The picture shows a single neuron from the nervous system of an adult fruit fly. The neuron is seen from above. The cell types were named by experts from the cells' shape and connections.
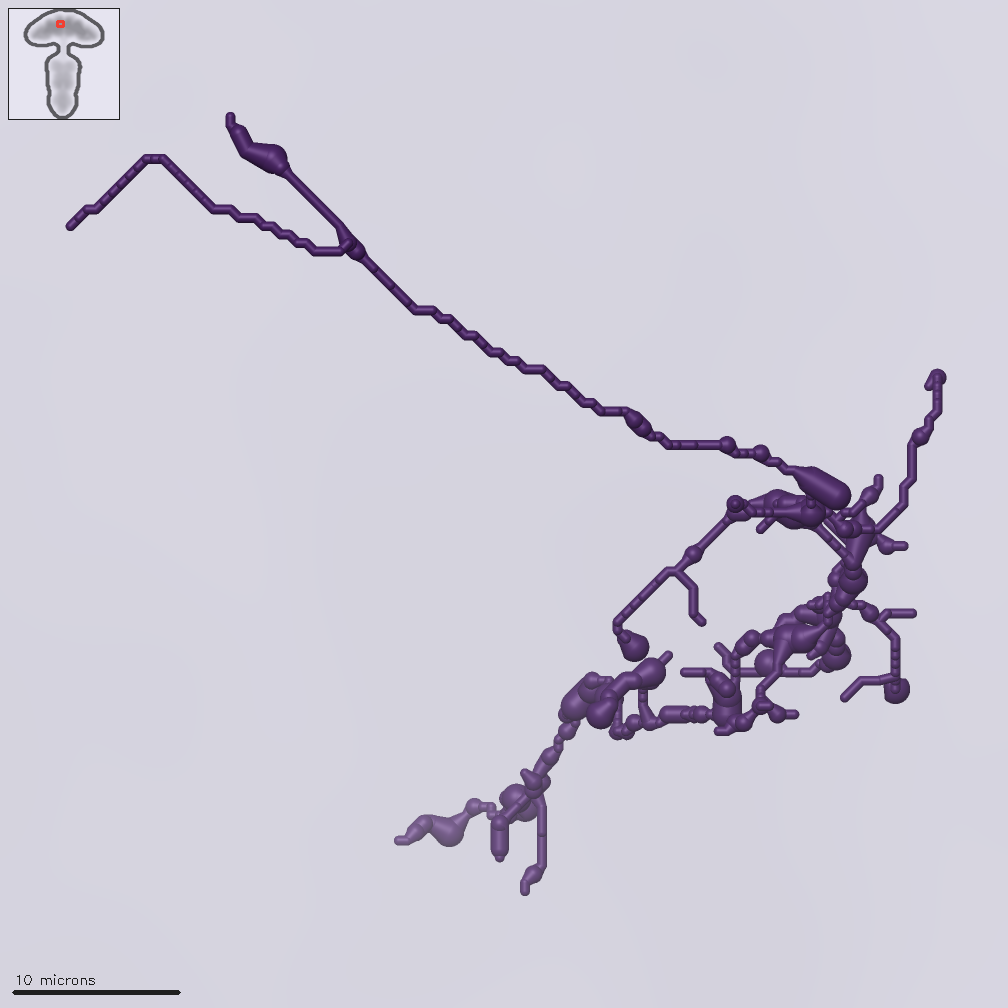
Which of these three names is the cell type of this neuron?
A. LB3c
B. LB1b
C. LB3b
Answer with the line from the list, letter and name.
A. LB3c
